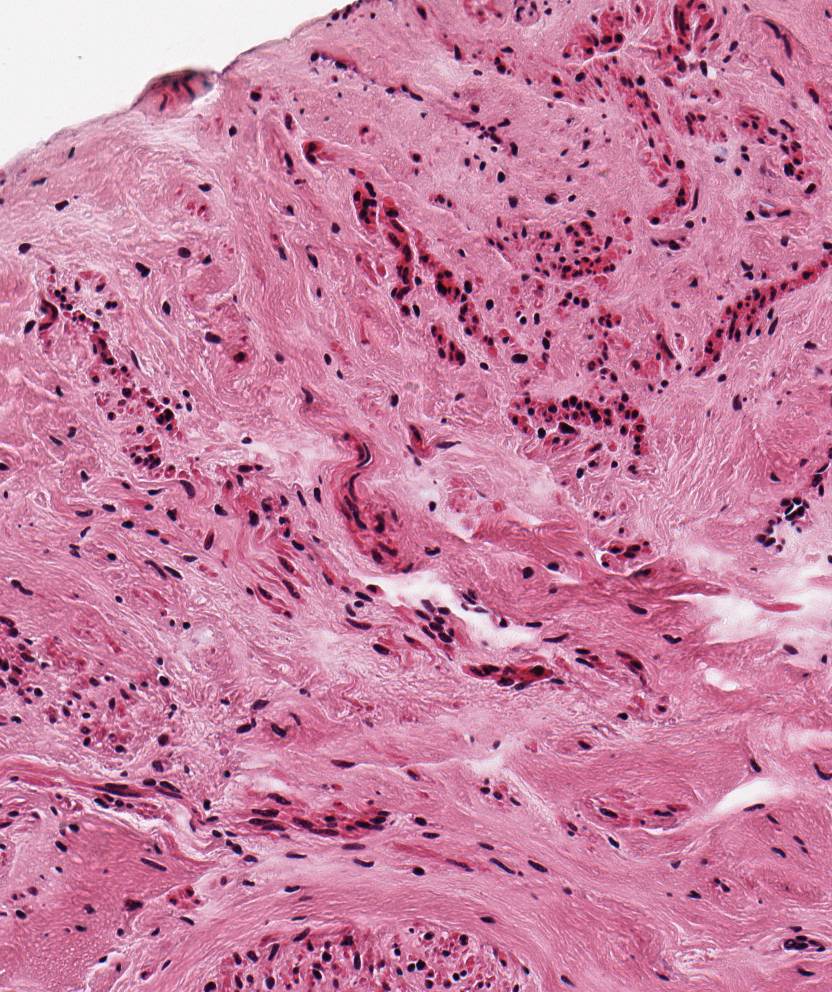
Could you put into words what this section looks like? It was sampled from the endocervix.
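Many small, irregular, elongated clusters of crowded dark nuclei are scattered through fibrous tissue. Narrow white clefts separate the fibrous bundles in the middle and right of the field. No glands or fat cells are present.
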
